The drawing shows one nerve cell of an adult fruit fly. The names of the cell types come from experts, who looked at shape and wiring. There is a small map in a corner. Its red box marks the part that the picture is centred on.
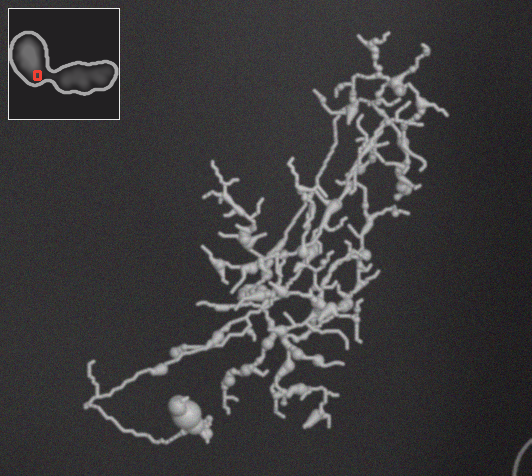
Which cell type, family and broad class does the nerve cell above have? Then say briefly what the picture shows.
The cell type is Mi10. Its family is Mi. It is an optic-lobe intrinsic neuron. The picture shows dozens of branch ends. As drawn here it is about as wide as it is tall.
